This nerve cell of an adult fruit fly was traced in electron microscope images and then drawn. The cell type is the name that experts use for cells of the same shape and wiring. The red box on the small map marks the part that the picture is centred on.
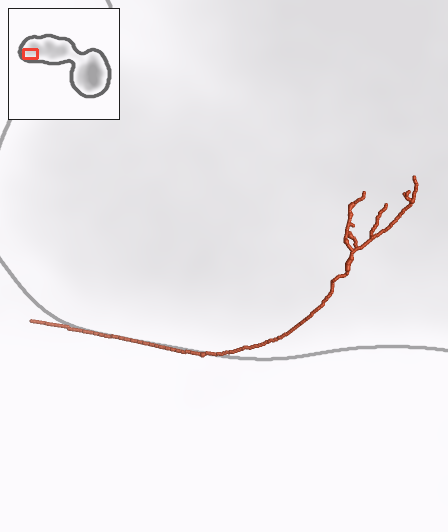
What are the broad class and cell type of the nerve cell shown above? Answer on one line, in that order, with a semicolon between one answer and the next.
sensory neuron entering the nerve cord; SNxx03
